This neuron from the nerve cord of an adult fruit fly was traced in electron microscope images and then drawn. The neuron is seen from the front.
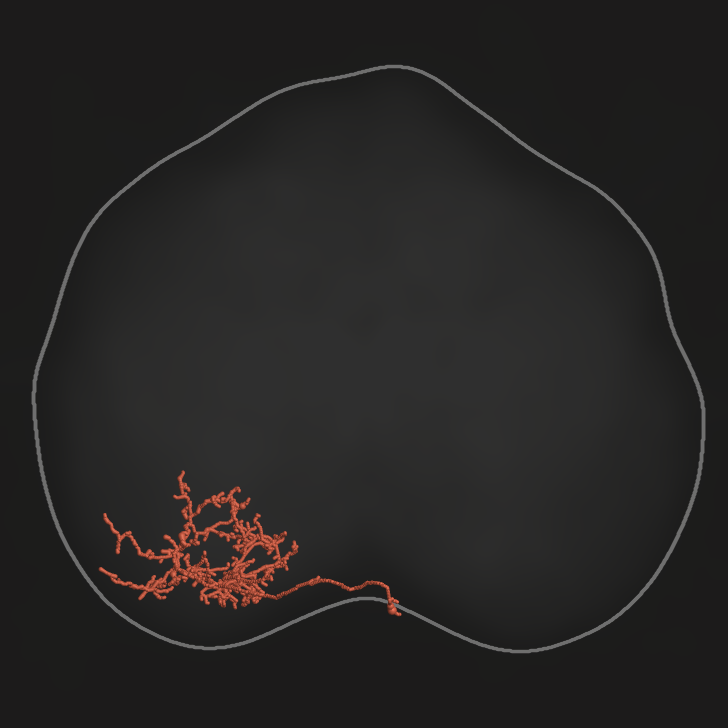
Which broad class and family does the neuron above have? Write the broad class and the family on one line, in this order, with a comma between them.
nerve-cord intrinsic neuron, hemilineage 13B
